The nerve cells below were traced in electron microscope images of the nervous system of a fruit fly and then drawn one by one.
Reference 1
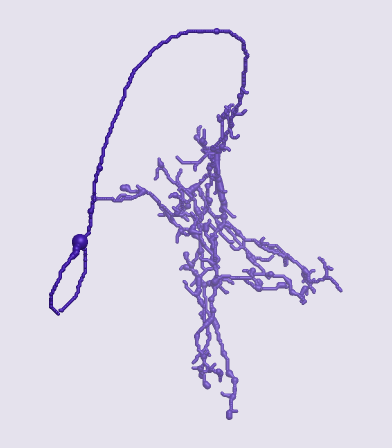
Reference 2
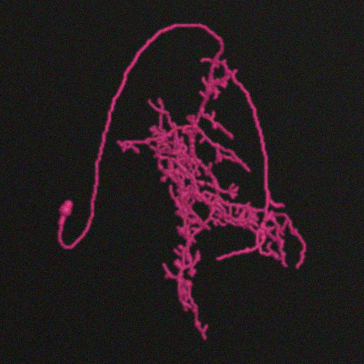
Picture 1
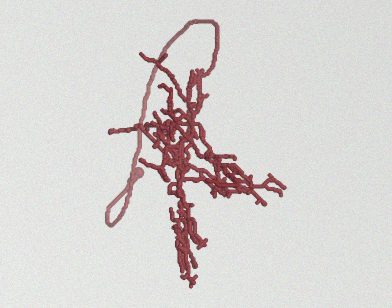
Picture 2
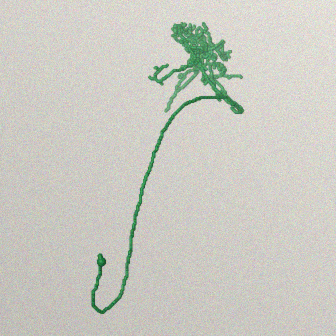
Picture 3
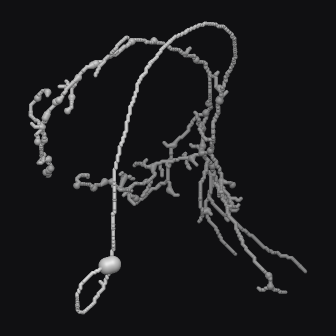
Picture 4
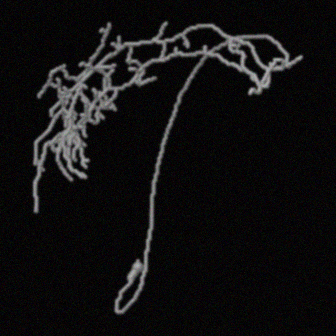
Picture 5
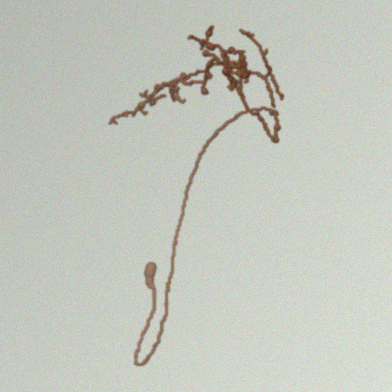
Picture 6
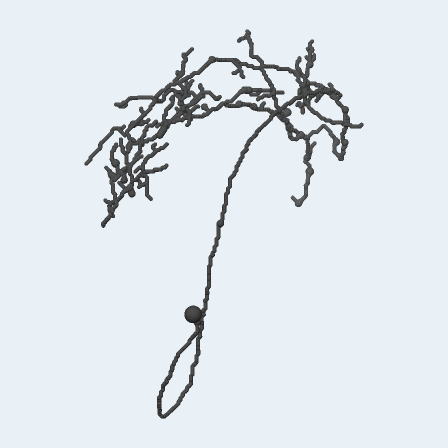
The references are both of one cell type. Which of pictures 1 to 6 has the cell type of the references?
Picture 1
